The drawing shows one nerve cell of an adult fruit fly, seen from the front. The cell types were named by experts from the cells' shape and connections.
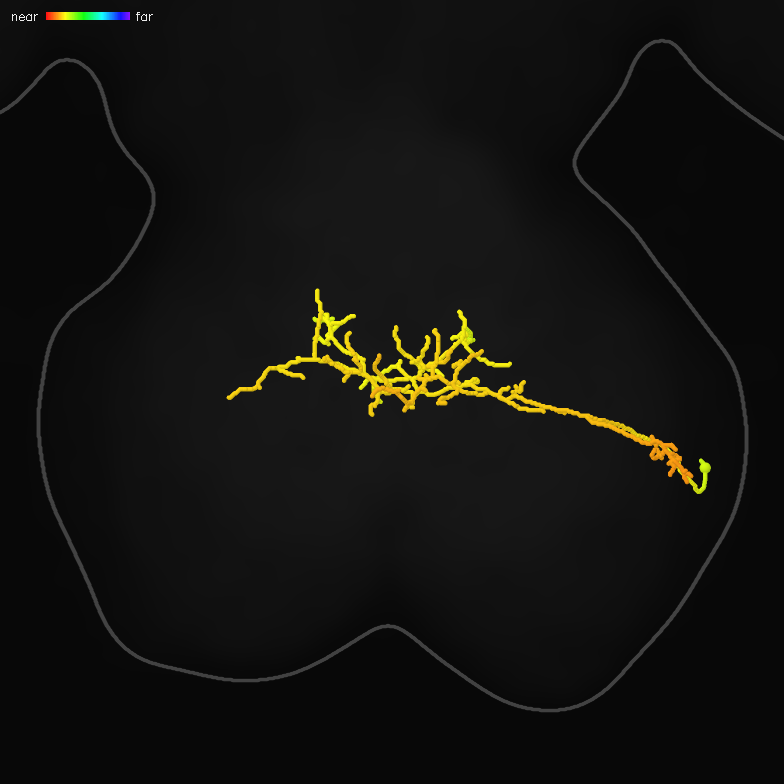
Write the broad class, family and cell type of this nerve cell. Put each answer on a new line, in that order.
nerve-cord intrinsic neuron
hemilineage 21A
IN21A073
